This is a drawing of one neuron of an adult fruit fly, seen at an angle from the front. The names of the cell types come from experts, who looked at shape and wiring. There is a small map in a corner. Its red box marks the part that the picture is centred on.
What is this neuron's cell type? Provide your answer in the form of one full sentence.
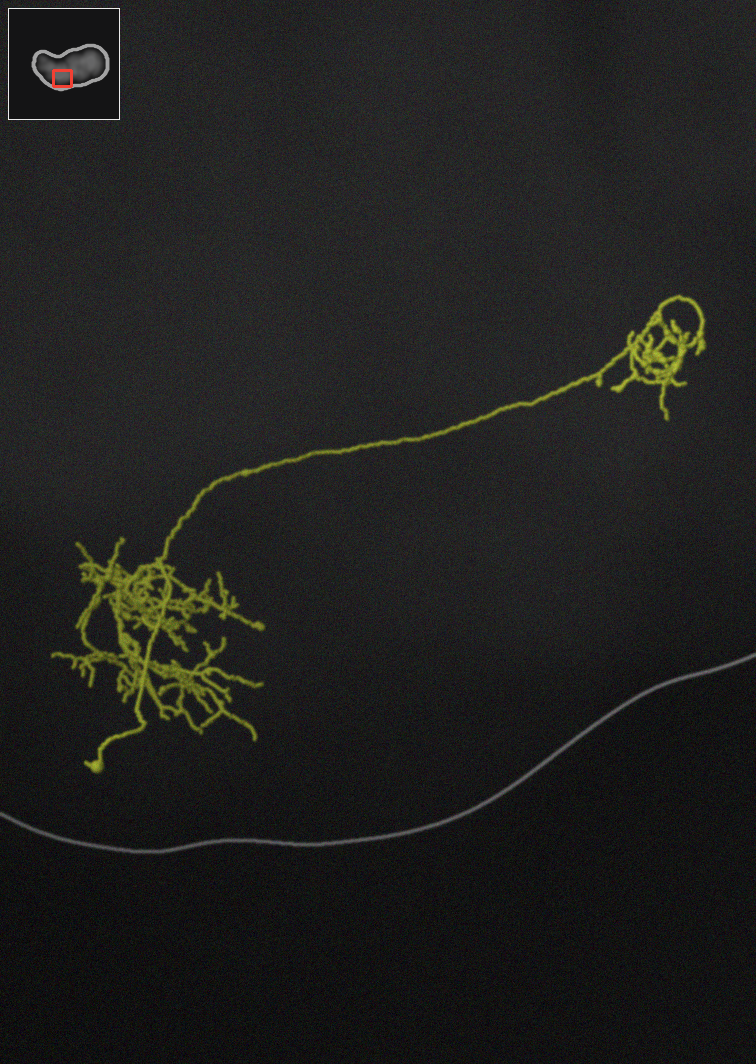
Among cell types, the one for this neuron is Tm38.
